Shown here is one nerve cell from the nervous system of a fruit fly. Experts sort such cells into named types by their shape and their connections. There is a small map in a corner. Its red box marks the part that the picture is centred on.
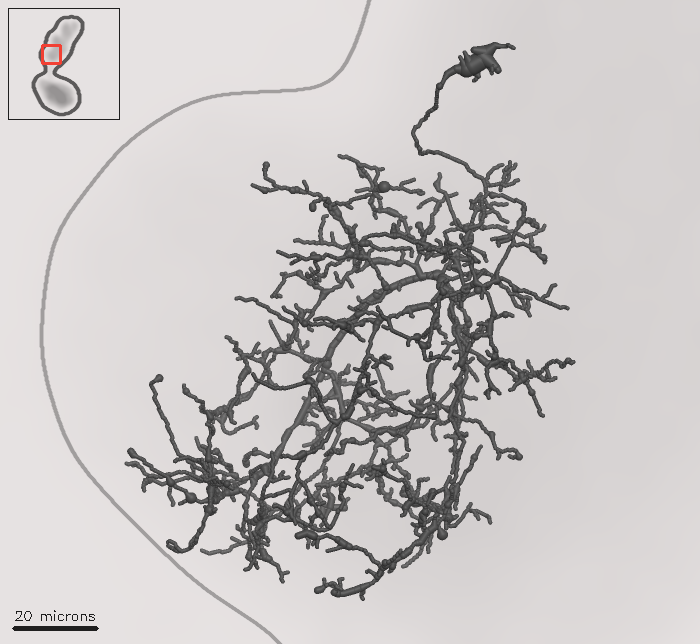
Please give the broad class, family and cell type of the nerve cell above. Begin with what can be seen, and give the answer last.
By the scale bar it is about 140 microns tall in this view. More than a hundred branch ends can be seen. It is a nerve-cord intrinsic neuron. Its family is hemilineage 03A. The cell type is IN03A013.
